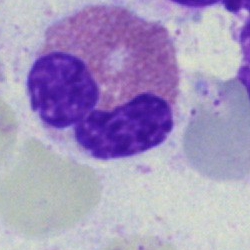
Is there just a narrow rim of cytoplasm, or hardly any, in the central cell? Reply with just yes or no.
No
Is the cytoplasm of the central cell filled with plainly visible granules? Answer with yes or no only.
Yes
